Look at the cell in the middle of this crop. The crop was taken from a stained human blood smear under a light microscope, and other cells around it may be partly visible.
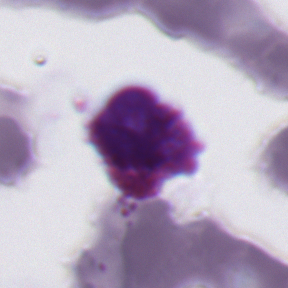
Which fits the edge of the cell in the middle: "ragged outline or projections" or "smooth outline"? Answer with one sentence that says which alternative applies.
The cell's outline is ragged or frayed, or has projections, blebs or tags.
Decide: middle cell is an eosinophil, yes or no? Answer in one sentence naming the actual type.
Yes, in the centre of this field sits an eosinophil.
